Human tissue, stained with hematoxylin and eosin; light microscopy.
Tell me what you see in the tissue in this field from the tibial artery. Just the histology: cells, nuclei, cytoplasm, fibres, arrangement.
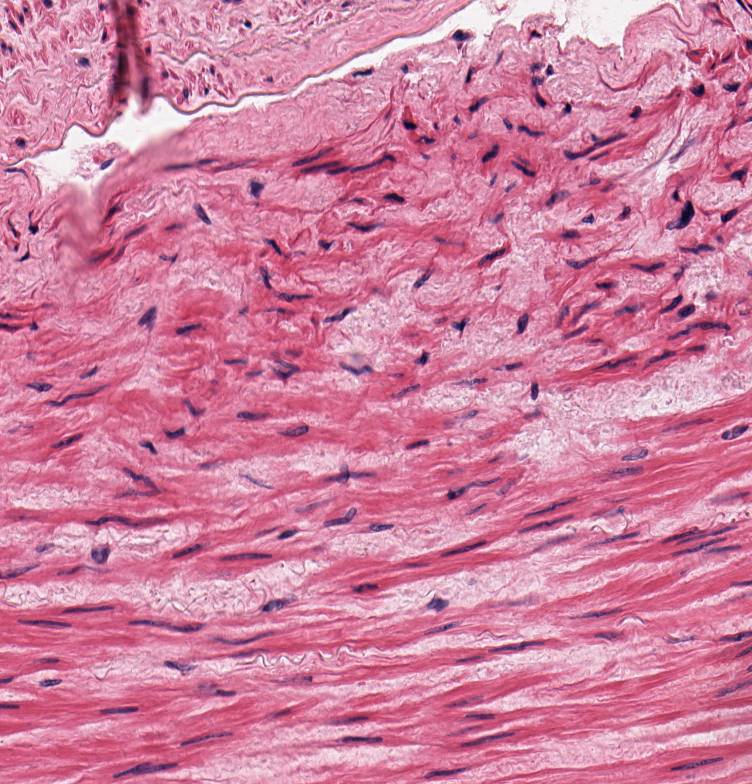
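The lower half consists of long eosinophilic smooth muscle bundles running roughly horizontally, with elongated, cigar-shaped nuclei lying parallel to the fibres. Towards the upper part, the fibres become irregular and interlacing instead of parallel. Pale, finely wispy areas lie between the pink bundles, most noticeably across the middle of the field.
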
